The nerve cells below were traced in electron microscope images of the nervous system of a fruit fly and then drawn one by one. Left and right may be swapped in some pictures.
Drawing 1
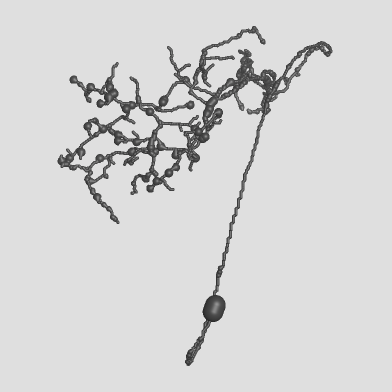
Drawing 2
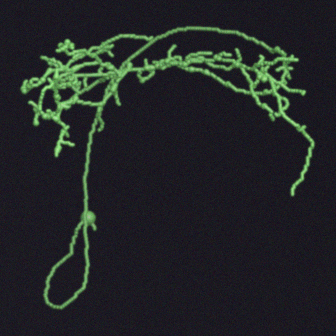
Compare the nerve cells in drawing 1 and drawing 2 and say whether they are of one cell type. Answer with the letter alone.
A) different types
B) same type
B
